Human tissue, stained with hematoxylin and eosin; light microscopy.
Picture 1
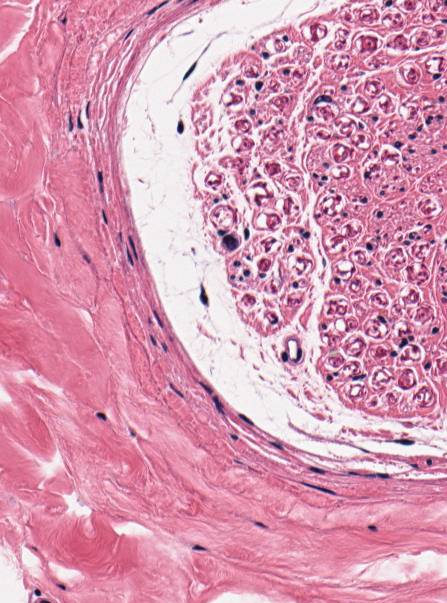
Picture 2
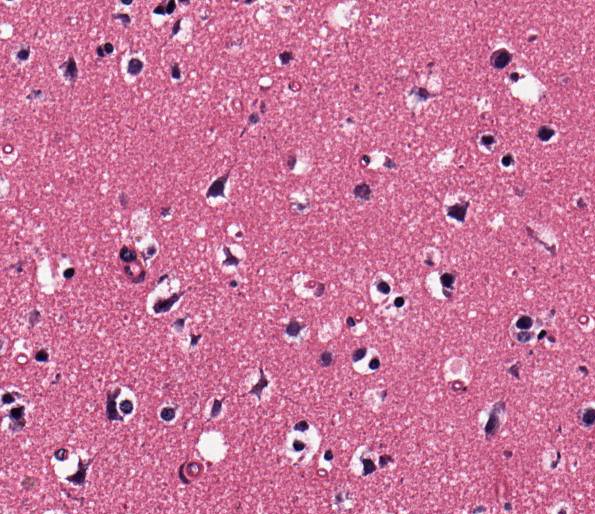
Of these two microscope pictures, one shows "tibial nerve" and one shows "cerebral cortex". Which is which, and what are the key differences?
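Tibial nerve is in picture 1, cerebral cortex in picture 2. In the first, a large rounded bundle of transversely cut nerve fibres occupies the upper right, enclosed by several concentric layers of flattened cells with thin elongated nuclei. Each fibre is a small round profile, a central pink axon inside a pale ring, with small dark nuclei scattered between fibres. The cerebral cortex has no bundles of fibres or muscle, and no epithelium, glands or other organised units. Several of its cells are dark, shrunken and angular, with a pointed process tapering from one end, as at centre-left.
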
